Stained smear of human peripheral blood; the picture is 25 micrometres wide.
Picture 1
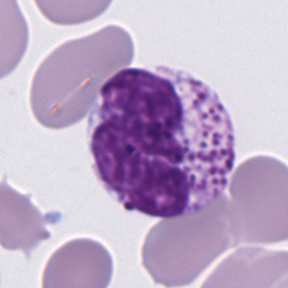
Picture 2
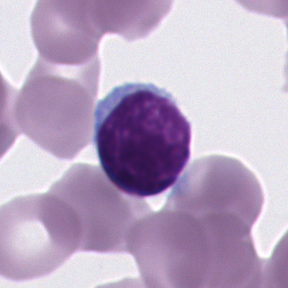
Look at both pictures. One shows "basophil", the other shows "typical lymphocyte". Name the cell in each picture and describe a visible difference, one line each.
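Picture 1: basophil. The nucleus is indented into broad lobes.
Picture 2: typical lymphocyte. The nucleus is round with no indentation.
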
